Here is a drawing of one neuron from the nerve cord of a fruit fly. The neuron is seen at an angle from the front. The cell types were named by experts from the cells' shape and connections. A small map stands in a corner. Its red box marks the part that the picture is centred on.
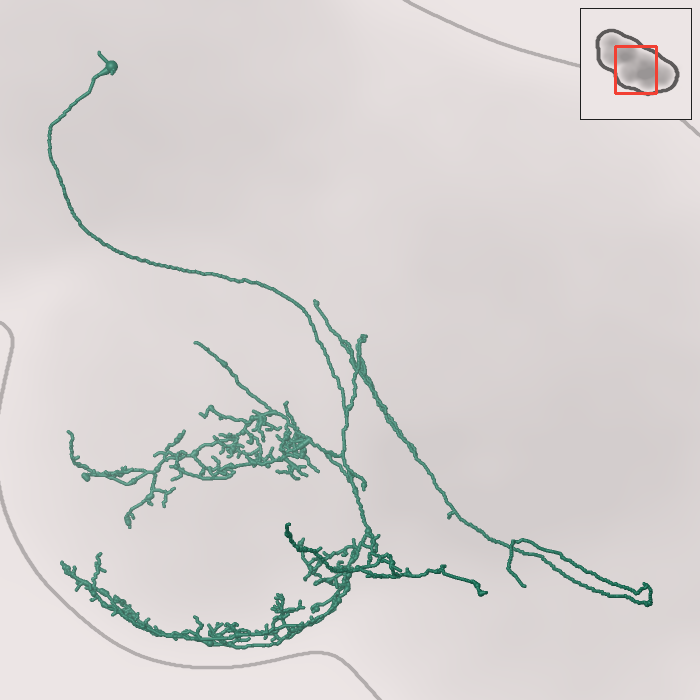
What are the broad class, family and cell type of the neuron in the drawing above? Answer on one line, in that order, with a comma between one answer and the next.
nerve-cord intrinsic neuron, hemilineage 23B, IN23B060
